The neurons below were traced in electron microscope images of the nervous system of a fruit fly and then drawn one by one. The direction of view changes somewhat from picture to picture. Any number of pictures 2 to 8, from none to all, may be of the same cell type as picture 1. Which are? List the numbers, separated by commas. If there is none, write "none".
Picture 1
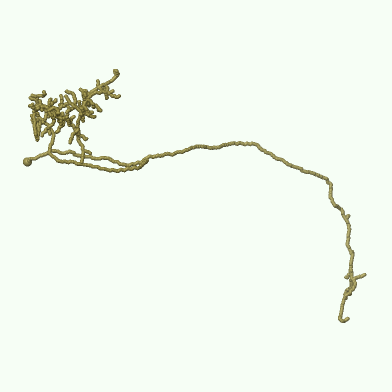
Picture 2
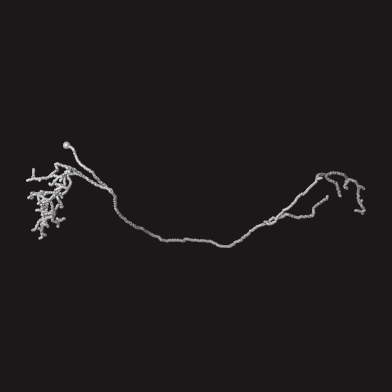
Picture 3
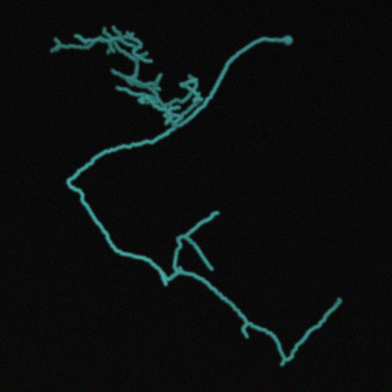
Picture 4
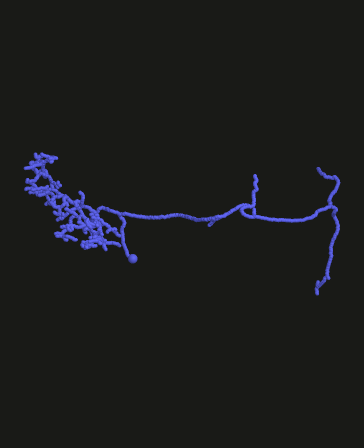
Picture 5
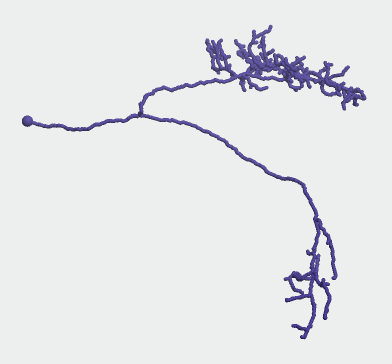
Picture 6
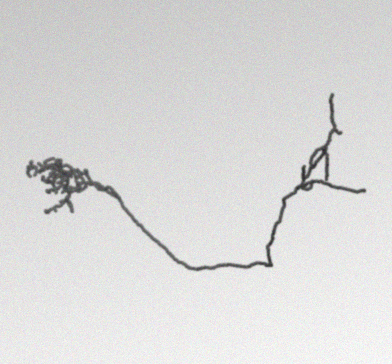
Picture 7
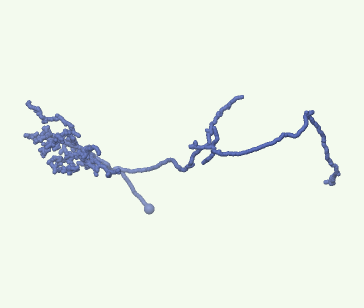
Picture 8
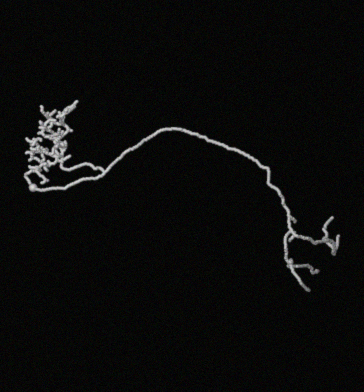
5, 6, 8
